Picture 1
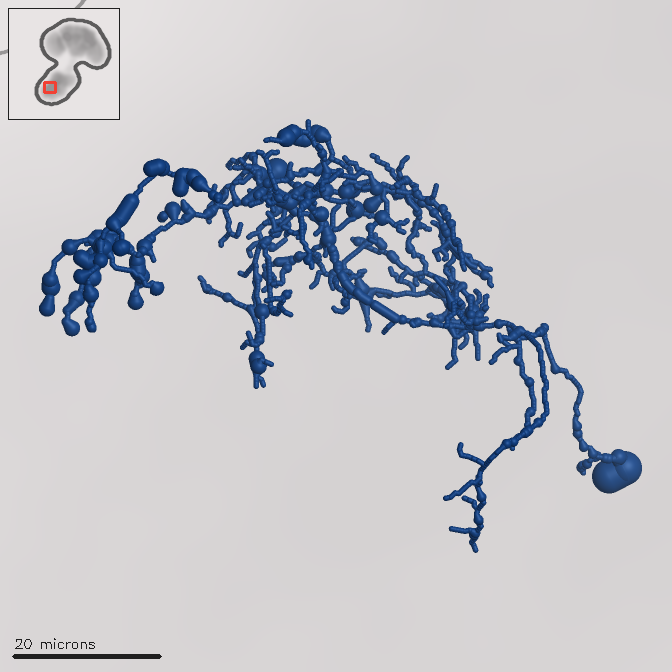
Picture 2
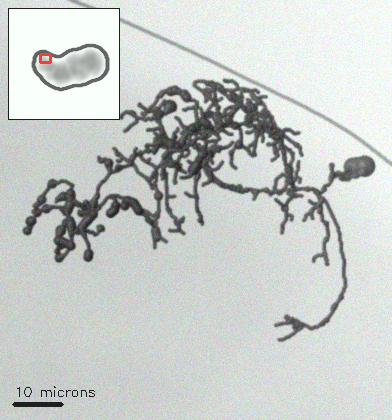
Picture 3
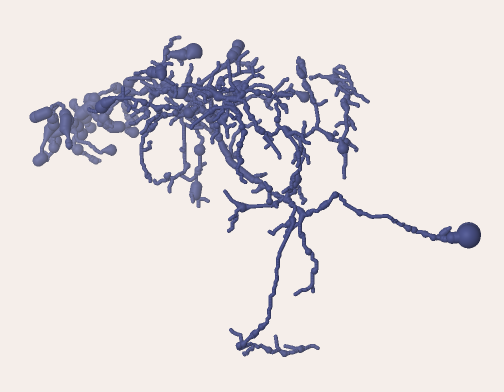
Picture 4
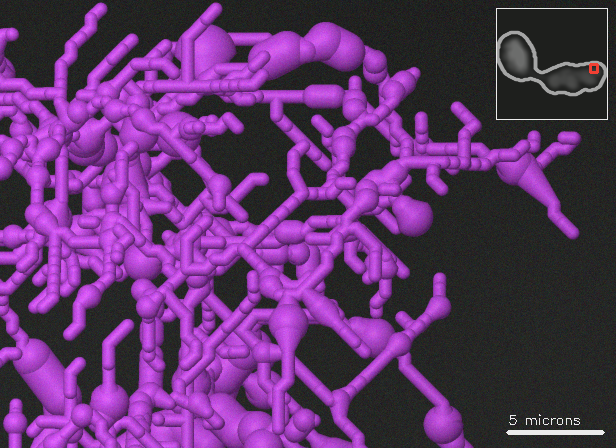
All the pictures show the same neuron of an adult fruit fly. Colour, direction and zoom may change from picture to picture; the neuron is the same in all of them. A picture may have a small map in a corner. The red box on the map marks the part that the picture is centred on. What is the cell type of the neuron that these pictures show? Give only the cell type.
IN06A066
